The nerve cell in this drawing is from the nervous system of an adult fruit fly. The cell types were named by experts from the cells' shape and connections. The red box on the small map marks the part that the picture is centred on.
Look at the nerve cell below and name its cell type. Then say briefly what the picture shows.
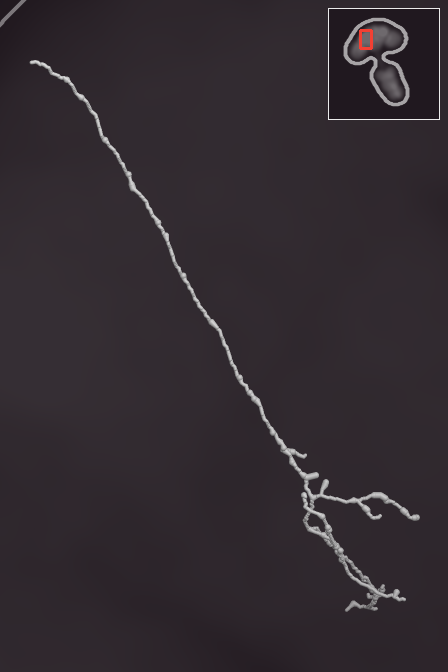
It is of cell type JO-CM. It is a sensory neuron entering the brain. It is in the brain and does not reach the nerve cord. The drawing shows no cell body.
